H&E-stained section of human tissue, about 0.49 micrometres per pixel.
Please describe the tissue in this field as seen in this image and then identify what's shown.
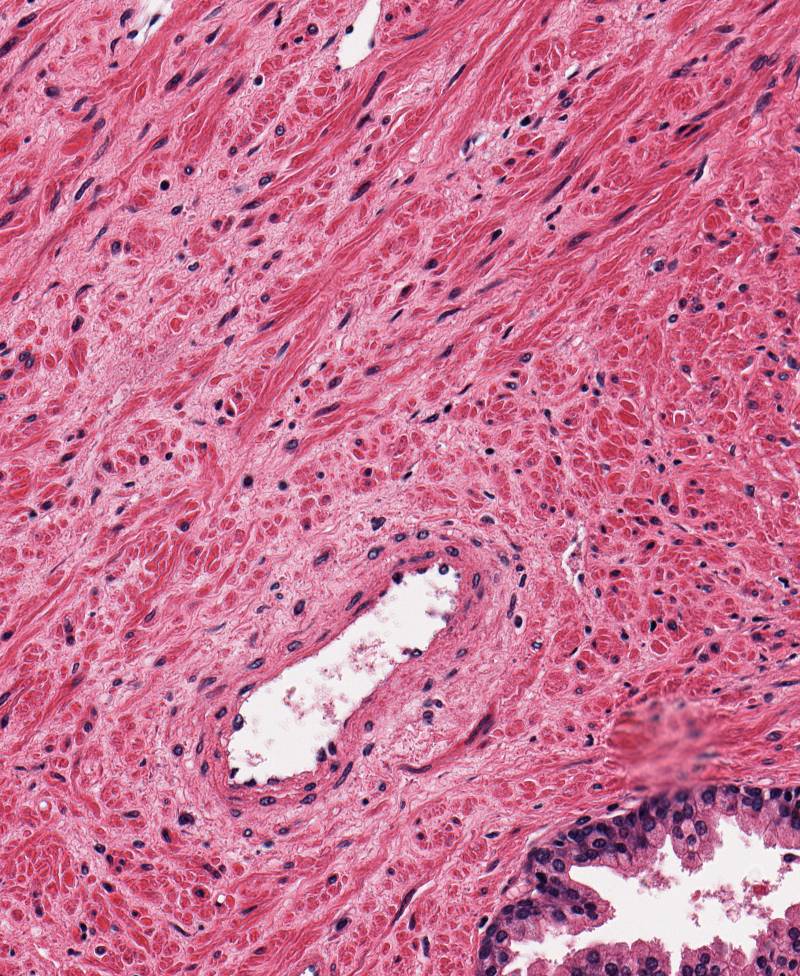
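Mostly interlacing bundles of smooth muscle, with no fat cells among them. The vessel lumen has wisps of pale pink material but no red blood cells. Down in the bottom right corner there's a gland with an irregular, infolded lumen. This is prostate.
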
